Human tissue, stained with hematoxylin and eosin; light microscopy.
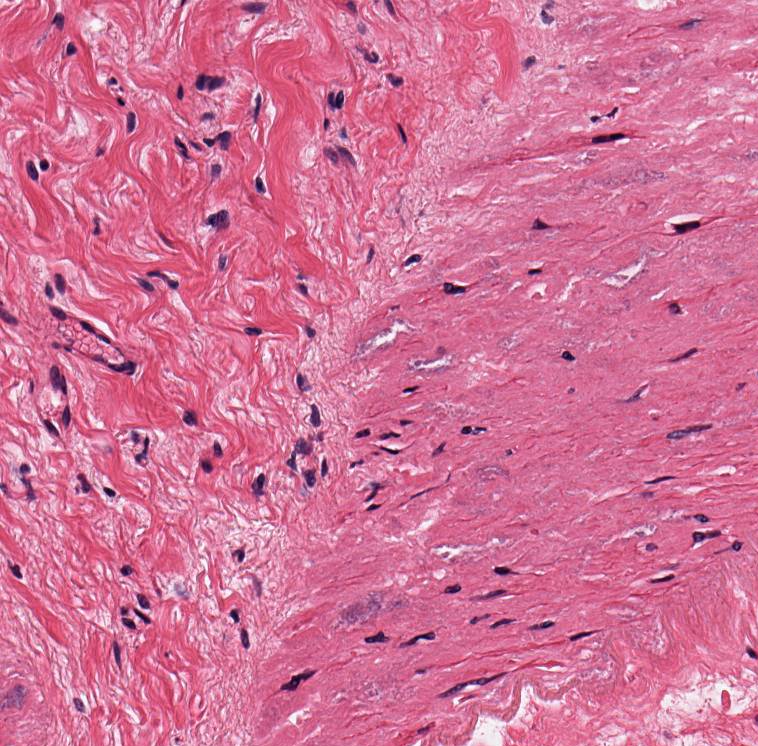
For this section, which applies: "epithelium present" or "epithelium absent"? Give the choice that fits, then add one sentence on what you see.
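Epithelium absent. No epithelium is present anywhere in the field.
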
